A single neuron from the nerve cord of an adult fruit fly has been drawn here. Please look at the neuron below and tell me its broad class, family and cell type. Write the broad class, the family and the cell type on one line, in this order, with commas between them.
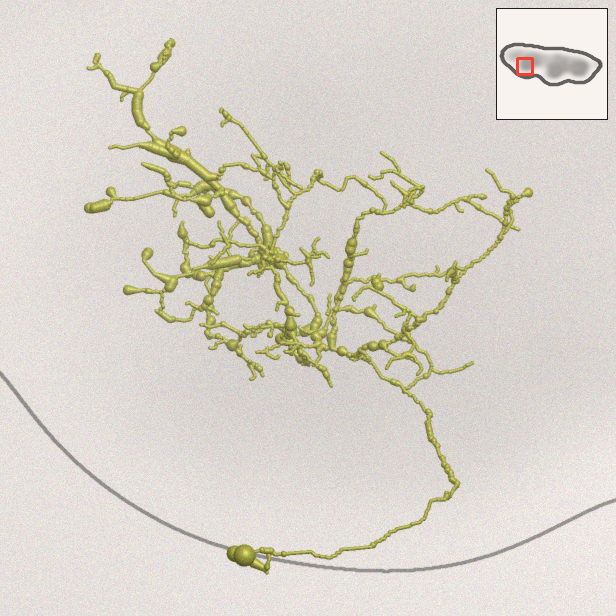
nerve-cord intrinsic neuron, hemilineage 13B, IN13B062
